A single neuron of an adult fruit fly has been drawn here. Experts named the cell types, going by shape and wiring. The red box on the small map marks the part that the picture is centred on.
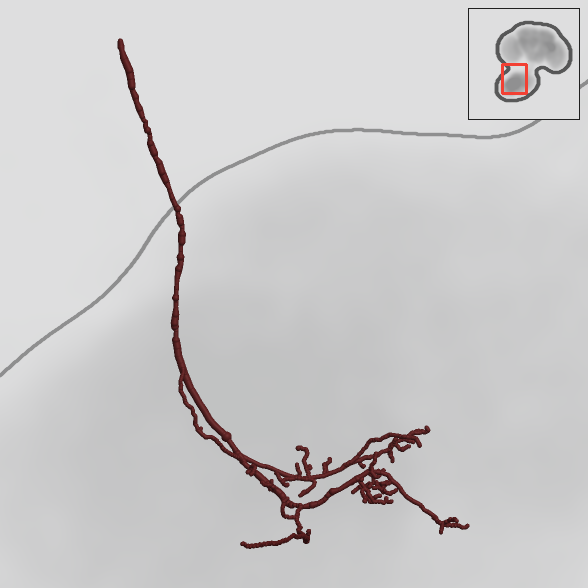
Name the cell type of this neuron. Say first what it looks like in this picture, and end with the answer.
In this view it is taller than it is wide. It is a sensory neuron entering the nerve cord. The cell type is SNta10.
